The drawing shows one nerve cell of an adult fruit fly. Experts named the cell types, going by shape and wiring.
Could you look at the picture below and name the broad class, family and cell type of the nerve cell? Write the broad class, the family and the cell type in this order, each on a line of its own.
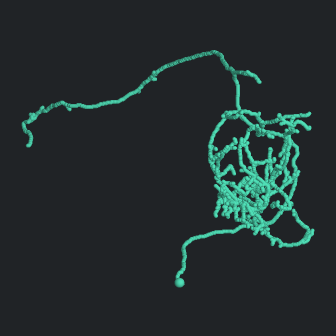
central-brain intrinsic neuron
hemilineage LALv1_ventral
CB2624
